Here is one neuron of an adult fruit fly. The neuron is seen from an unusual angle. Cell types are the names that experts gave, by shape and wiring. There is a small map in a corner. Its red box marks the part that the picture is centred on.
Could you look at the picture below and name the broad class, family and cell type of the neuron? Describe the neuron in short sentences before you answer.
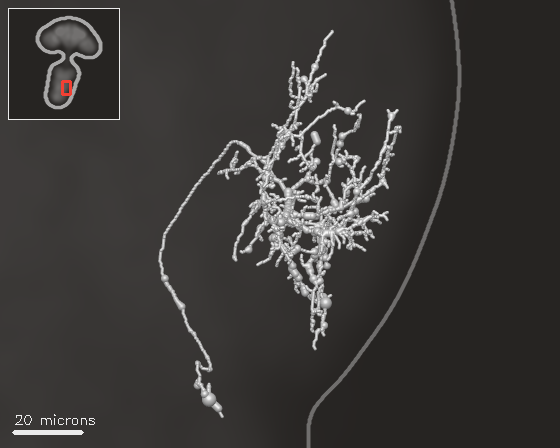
The cell body can be seen at the bottom of the picture. From top to bottom in the picture it spans about 120 microns. The picture shows dozens of branch ends. Its broad class is nerve-cord intrinsic neuron. The family is hemilineage 21A. The cell type is IN21A038.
